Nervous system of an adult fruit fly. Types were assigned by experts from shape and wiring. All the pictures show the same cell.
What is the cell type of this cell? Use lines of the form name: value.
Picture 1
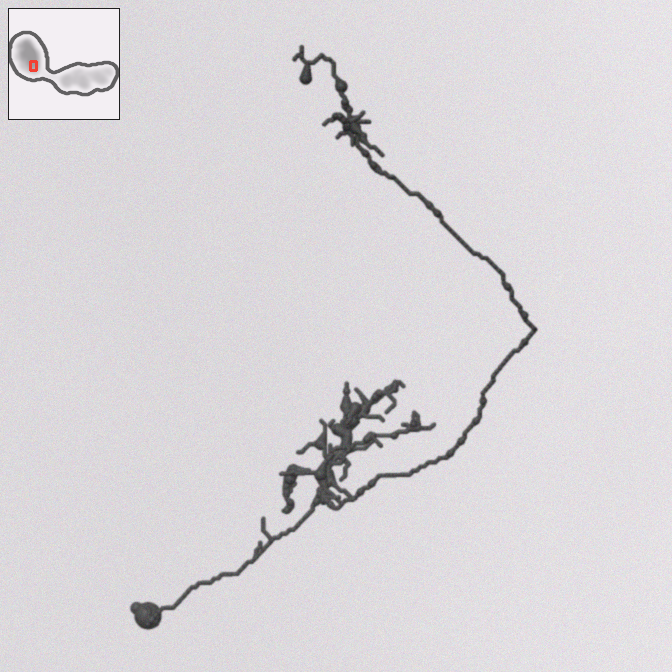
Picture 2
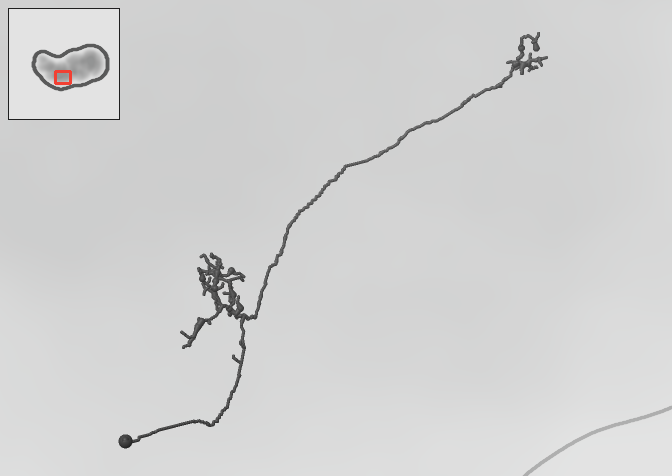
cell type: Tm29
